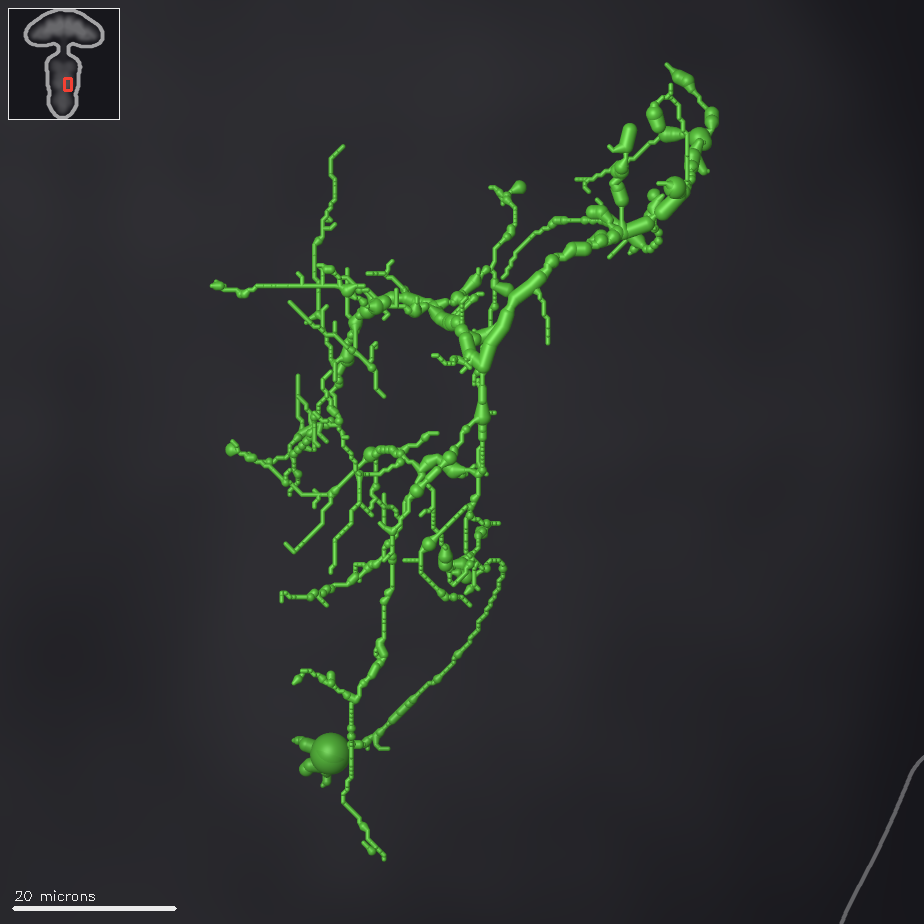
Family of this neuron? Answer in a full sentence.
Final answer: The family is hemilineage 03B.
